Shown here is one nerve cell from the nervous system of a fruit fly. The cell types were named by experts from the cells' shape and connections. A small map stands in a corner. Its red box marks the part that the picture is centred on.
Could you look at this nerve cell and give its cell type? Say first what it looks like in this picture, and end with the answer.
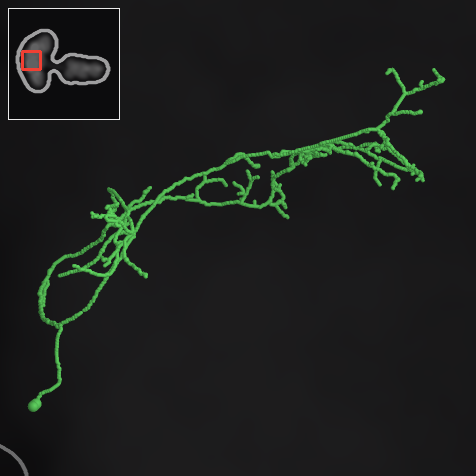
It lies in the brain. The cell body is at the lower left of the picture. This is a central-brain intrinsic neuron. It is of cell type SMP016_b.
